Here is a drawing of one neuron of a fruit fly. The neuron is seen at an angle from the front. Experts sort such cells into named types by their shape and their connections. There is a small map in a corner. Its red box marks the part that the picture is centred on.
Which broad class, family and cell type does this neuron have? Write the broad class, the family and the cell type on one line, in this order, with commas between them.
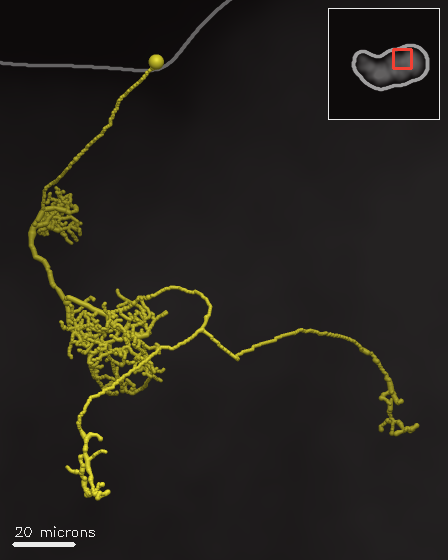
central-brain intrinsic neuron, class CX, PFL2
